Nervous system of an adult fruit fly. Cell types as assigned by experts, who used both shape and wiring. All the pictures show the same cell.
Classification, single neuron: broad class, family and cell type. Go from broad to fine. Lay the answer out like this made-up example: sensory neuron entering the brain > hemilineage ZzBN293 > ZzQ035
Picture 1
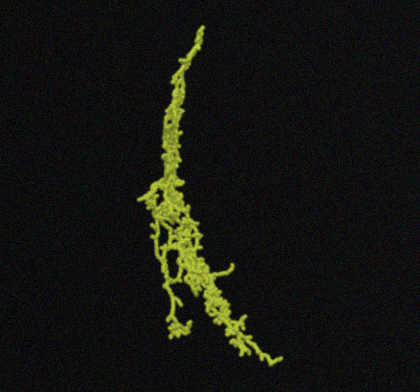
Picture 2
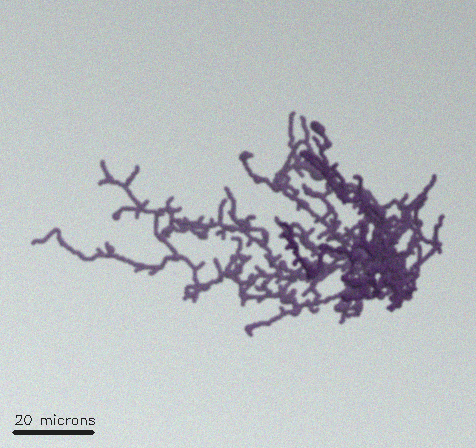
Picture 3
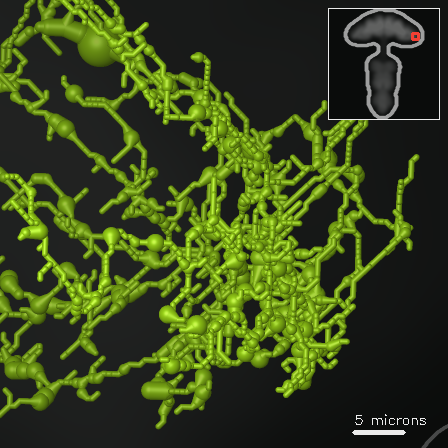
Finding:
optic-lobe intrinsic neuron > Dm > Dm20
